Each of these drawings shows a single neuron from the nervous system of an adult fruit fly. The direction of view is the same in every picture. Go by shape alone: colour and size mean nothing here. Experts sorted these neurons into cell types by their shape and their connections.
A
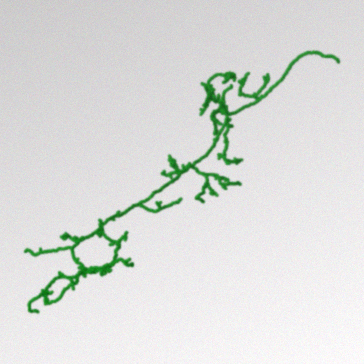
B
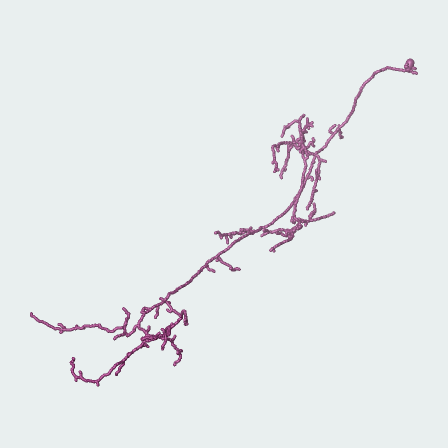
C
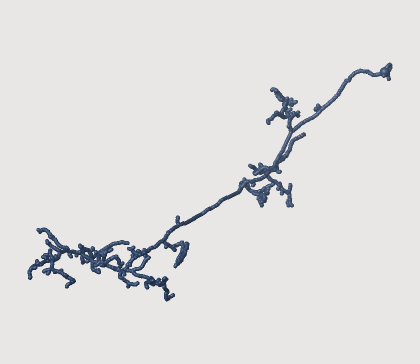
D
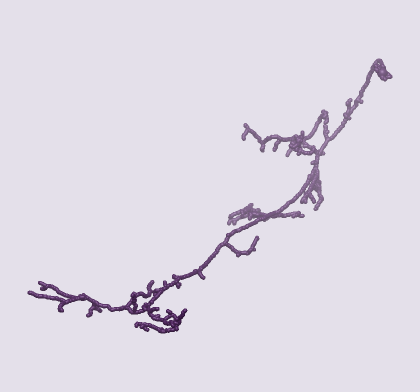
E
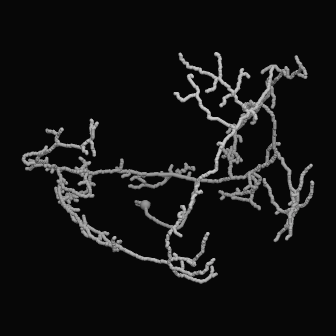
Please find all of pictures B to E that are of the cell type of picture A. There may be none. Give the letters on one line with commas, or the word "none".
B, C, D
